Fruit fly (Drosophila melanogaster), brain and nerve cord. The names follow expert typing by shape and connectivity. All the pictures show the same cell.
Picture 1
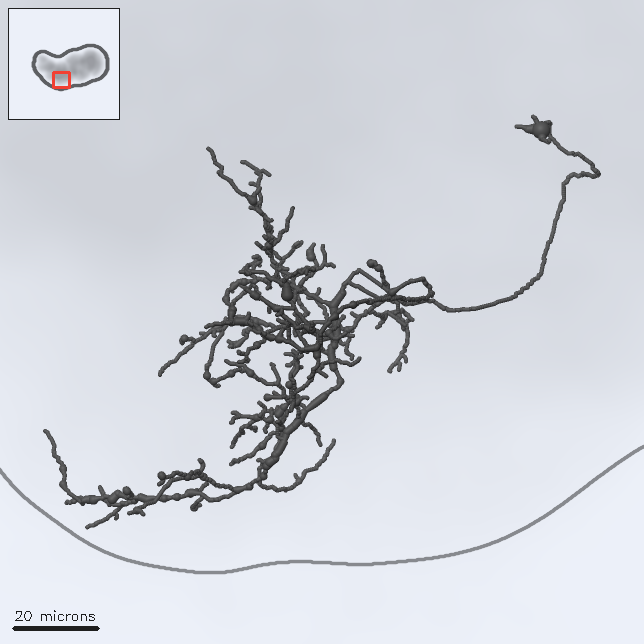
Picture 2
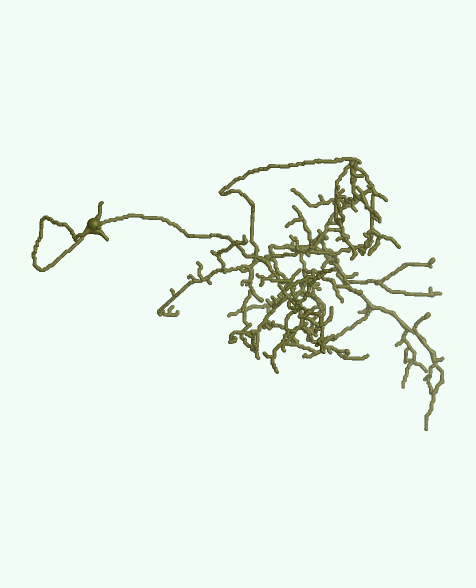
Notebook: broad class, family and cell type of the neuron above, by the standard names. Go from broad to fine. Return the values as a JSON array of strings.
["nerve-cord intrinsic neuron", "hemilineage 01A", "IN01A056"]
